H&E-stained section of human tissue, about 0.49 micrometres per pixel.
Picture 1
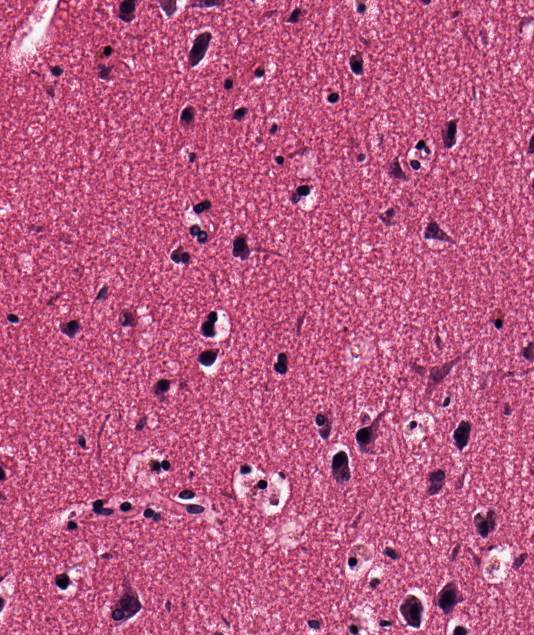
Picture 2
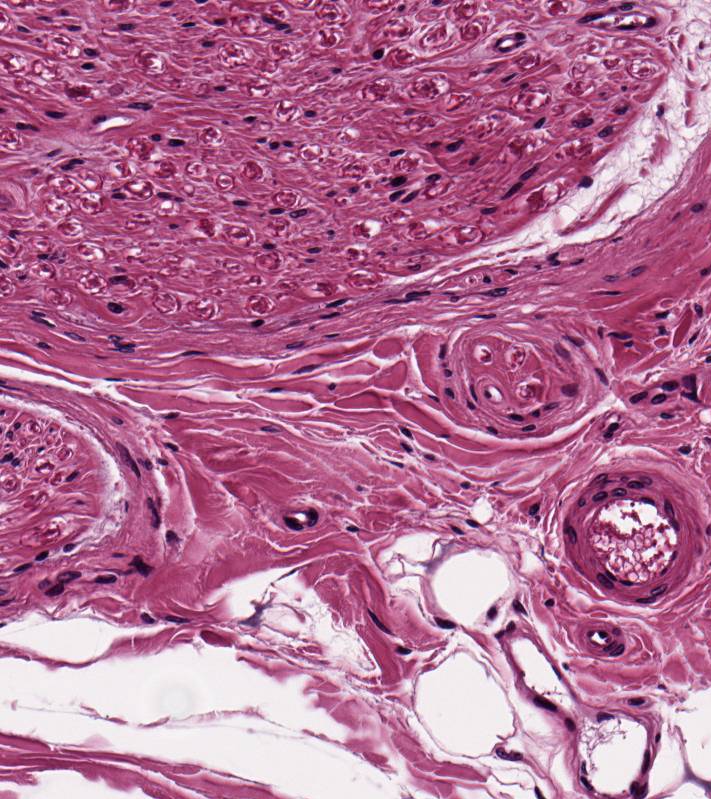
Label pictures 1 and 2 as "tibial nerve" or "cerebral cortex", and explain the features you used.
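Let's take the cerebral cortex first: that's picture 1, and the tibial nerve is picture 2. In picture 1 the whole field is a finely granular pink neuropil, with cells scattered singly through it. Find the neurons: their cell bodies are angular and triangular, and some have a tapering process.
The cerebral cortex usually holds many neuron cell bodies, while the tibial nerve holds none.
Now picture 2: a large rounded nerve fascicle fills most of the upper half, with smaller ones at the left edge and right of centre. Inside the large fascicle you'll see many small round profiles, each a central dark dot in a pale ring, and every fascicle is wrapped by concentric layers of flattened cells with elongated dark nuclei.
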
